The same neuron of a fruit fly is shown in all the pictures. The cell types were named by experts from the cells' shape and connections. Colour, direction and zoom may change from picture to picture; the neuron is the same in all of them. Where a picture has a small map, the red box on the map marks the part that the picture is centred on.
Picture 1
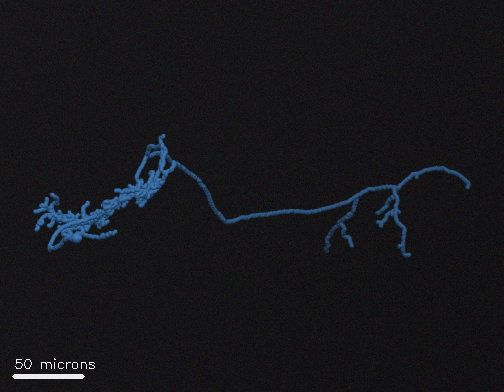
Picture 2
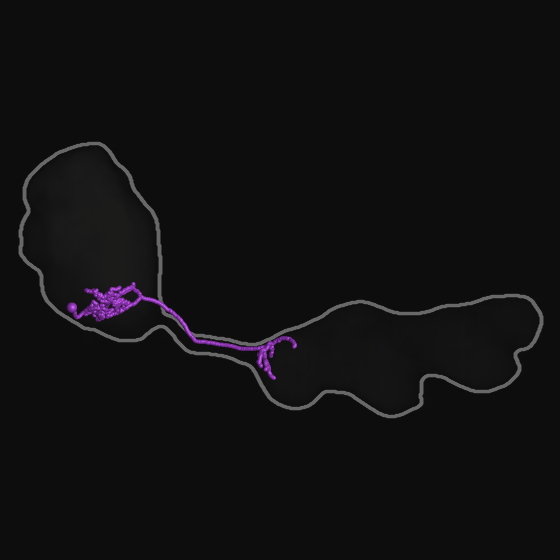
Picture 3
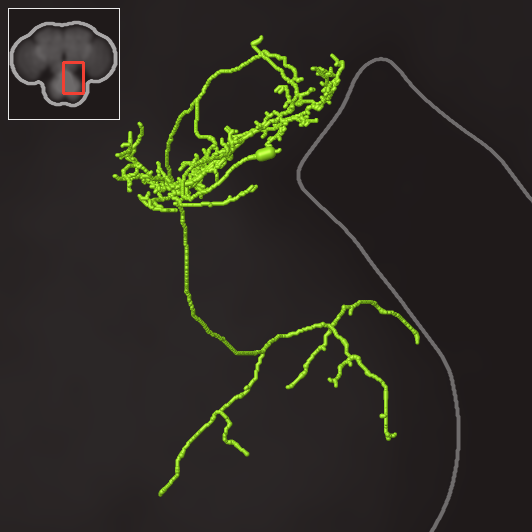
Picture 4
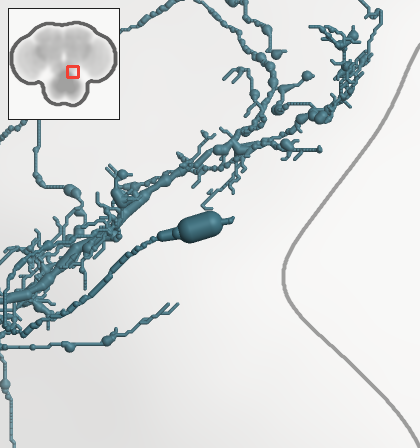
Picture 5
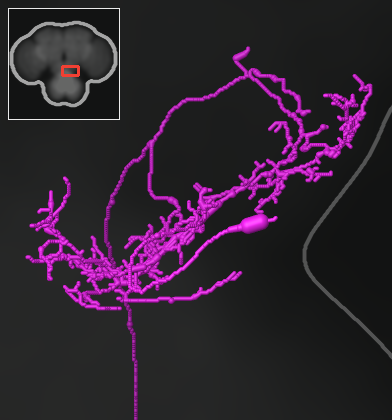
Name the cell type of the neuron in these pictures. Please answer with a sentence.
The cell type is DNge019.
